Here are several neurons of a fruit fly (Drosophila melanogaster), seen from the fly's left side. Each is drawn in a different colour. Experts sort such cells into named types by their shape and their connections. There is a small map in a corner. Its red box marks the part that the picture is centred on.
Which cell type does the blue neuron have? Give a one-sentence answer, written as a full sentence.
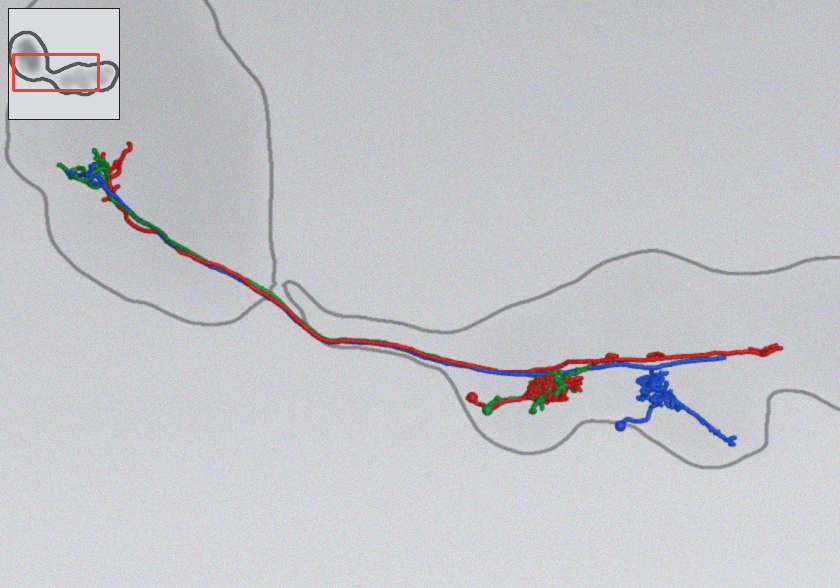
By its cell type, the neuron is AN10B033.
